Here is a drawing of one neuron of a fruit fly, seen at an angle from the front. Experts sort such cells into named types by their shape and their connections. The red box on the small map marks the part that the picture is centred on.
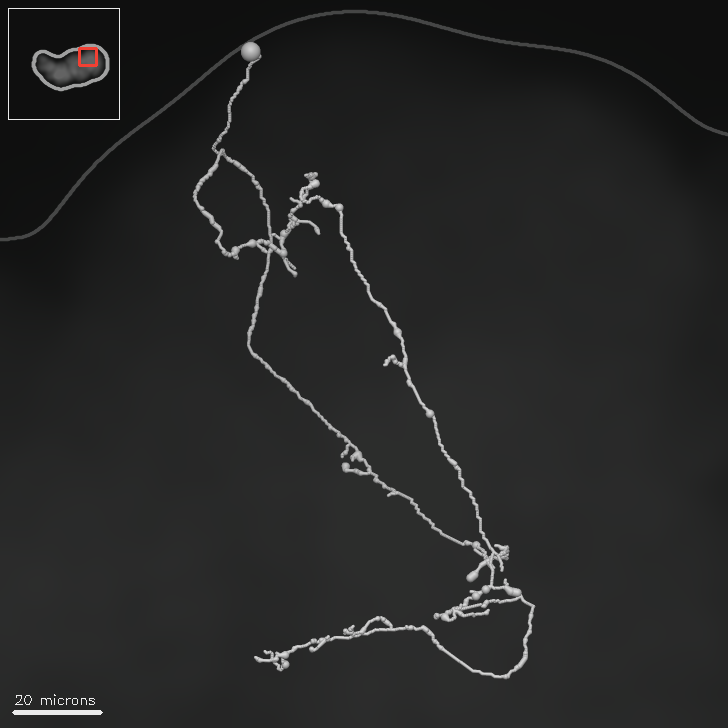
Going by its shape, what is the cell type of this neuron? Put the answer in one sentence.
The cell type is KCab-p.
